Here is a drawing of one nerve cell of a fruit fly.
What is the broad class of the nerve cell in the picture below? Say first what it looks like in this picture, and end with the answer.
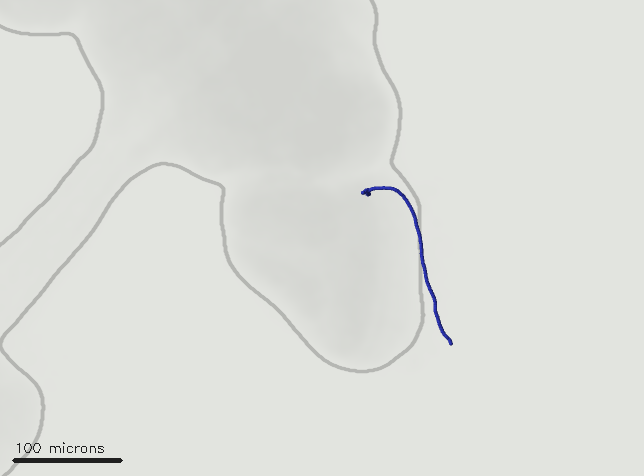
It lies in the brain. The drawing shows no cell body. From top to bottom in the picture it spans about 150 microns. This is an optic-lobe intrinsic neuron.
